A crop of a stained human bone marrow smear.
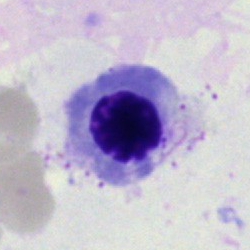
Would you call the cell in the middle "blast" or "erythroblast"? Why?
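Erythroblast. Chromatin dark and densely clumped.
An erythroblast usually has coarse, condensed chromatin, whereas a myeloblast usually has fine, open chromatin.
That clumped chromatin is what decides it here. Also seen: a moderate amount of pale blue cytoplasm around the nucleus, no obvious granules, and an irregular outline with bulging edges.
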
